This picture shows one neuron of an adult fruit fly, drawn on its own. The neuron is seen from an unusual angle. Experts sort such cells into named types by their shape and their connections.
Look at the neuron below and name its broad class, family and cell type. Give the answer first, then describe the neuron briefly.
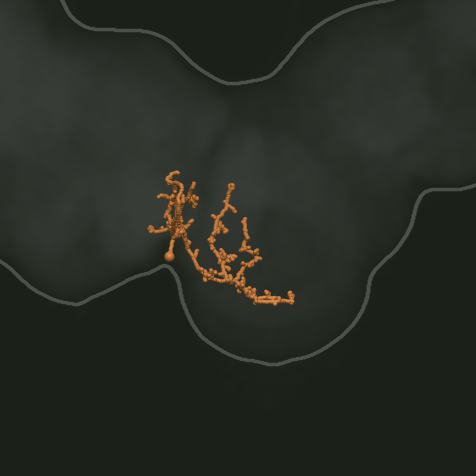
This is a visual projection neuron. The family is MeVP. Its cell type is MeVP17. In this view it is about as wide as it is tall.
